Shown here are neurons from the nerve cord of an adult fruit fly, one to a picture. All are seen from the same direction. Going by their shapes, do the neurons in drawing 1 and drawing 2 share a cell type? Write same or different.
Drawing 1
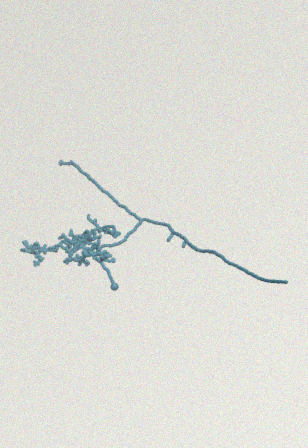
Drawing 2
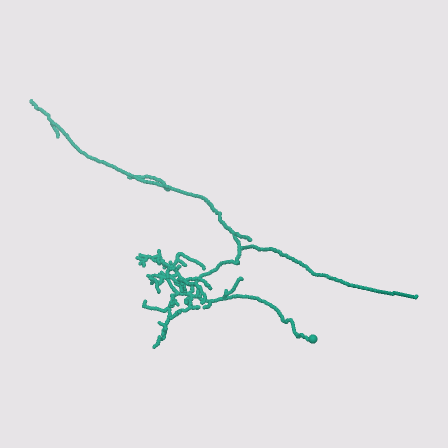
different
